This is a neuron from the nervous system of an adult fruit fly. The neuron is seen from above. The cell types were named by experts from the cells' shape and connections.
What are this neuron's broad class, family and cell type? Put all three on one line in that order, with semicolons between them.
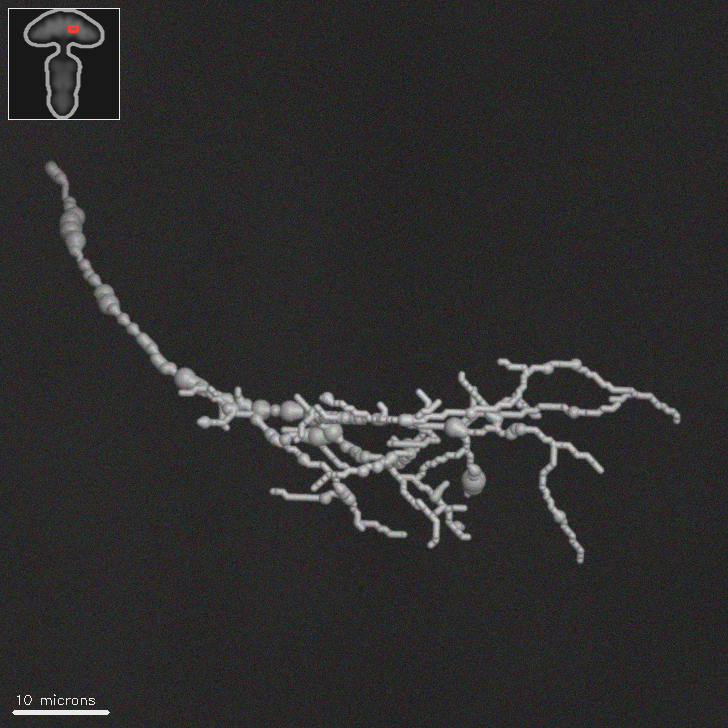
central-brain intrinsic neuron; hemilineage LALv1_dorsal; SA2_c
